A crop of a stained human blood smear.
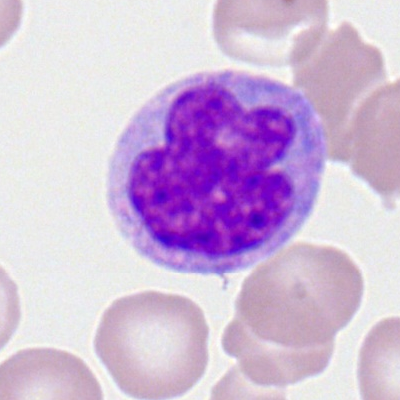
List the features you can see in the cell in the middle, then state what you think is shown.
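Outline roughly round, margin smooth. Cytoplasm pale lavender-blue, without coarse granules. One tiny thin strand projects from the lower edge. Monocyte.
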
